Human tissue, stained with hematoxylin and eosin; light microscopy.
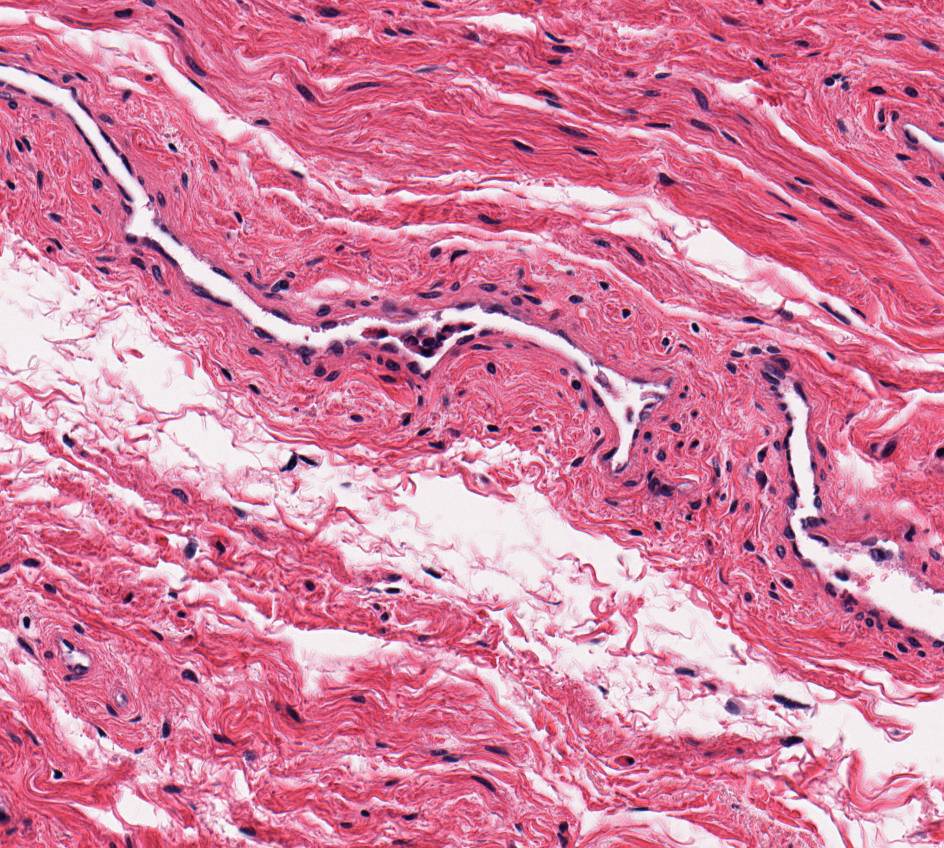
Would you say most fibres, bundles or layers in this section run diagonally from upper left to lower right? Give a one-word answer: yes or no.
Yes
